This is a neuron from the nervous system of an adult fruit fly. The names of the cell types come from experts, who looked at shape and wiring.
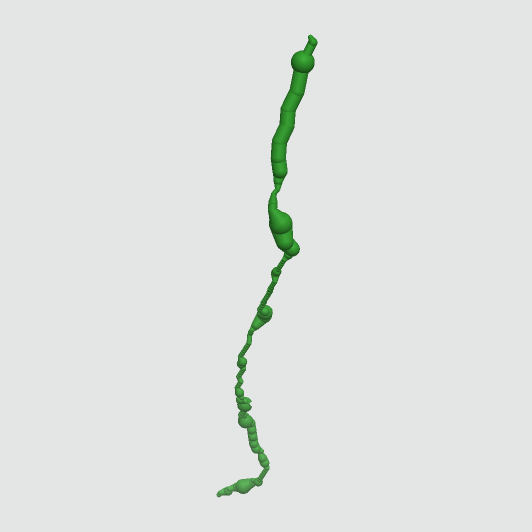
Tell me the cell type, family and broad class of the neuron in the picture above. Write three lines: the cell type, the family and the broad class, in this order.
R8y
class visual
photoreceptor or other optic-lobe sensory neuron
